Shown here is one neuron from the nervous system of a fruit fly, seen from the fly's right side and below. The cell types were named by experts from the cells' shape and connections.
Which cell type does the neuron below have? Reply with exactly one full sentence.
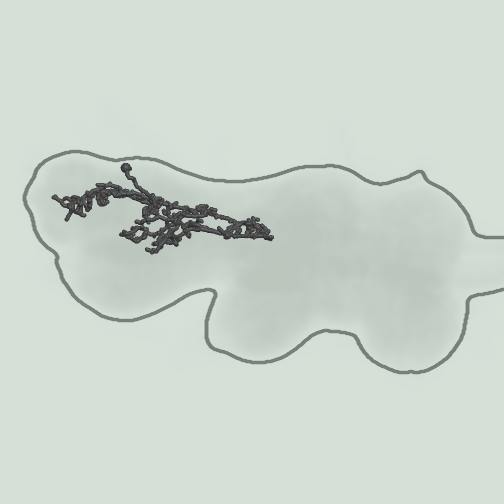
This neuron is a cell of type INXXX304.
